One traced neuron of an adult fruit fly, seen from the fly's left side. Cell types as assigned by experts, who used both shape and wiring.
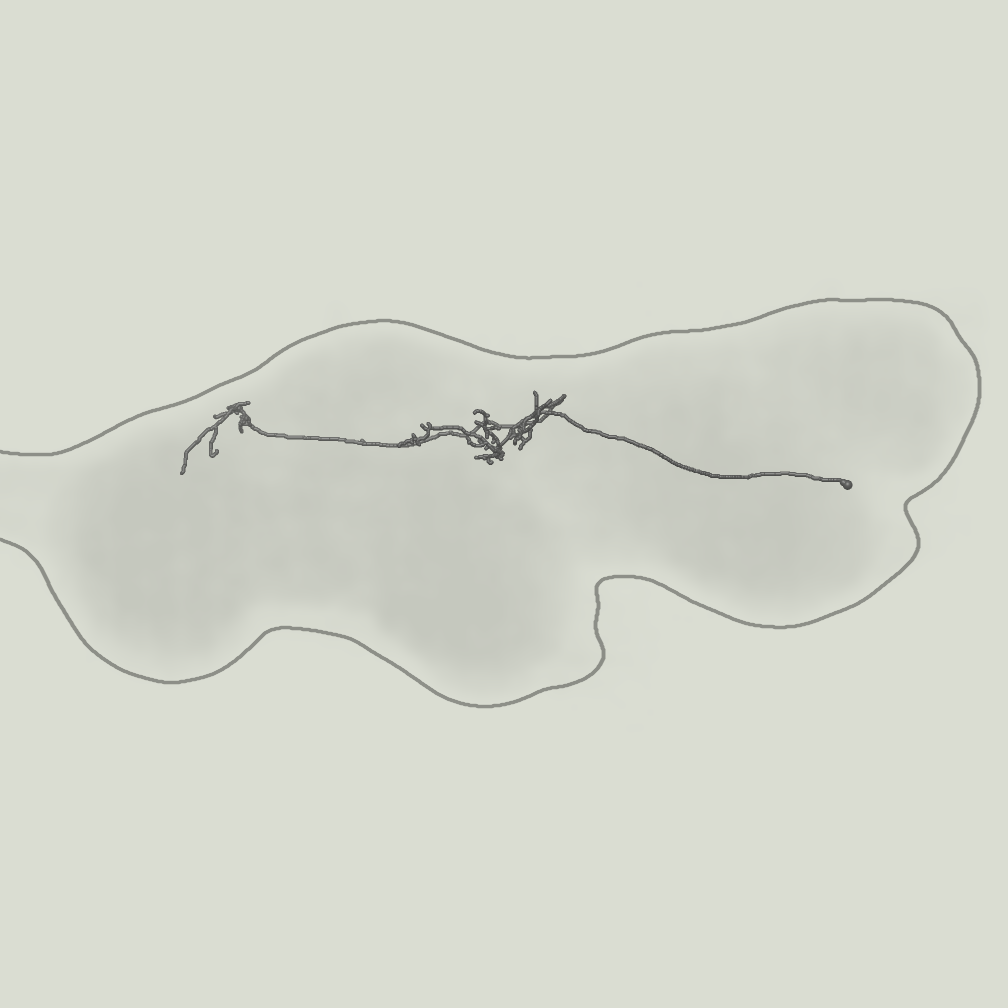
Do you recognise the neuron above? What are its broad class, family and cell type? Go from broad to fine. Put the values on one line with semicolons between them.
nerve-cord intrinsic neuron; hemilineage 06A; IN06A083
